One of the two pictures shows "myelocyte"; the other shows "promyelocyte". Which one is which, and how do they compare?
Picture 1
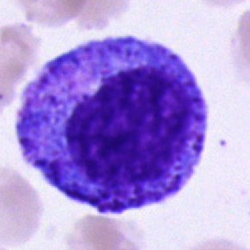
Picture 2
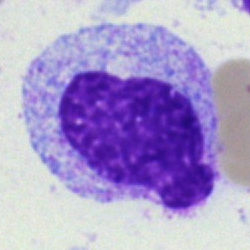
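In this pair, picture 1 is a promyelocyte and picture 2 is a myelocyte. Both cells have a roughly round outline. In the promyelocyte, the nucleus sits off-centre, toward the right side of the cell.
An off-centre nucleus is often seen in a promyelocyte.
In the myelocyte, the nucleus reaches nearly to the lower right edge, leaving a wider band of cytoplasm at the upper left. The promyelocyte's cytoplasm stains blue to purple, with a paler patch beside the nucleus at its upper left.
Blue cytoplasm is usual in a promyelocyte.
The myelocyte's cytoplasm, by contrast, is abundant and pale greyish-blue.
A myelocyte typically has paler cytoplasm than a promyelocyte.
The myelocyte's chromatin is dark purple and mottled, with small paler spots scattered through it, and no distinct nucleoli can be seen.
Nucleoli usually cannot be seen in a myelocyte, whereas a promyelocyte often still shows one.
Only pale red cells surround the promyelocyte, with no other nucleated cell in view, while a red cell lies against the right edge of the myelocyte.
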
